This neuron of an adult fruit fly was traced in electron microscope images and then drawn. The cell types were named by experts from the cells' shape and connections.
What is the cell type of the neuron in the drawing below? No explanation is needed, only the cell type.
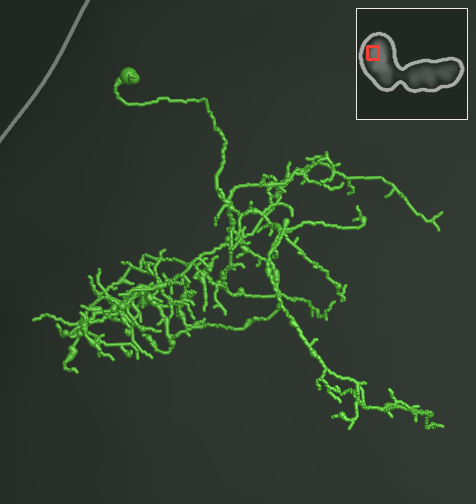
SMP124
